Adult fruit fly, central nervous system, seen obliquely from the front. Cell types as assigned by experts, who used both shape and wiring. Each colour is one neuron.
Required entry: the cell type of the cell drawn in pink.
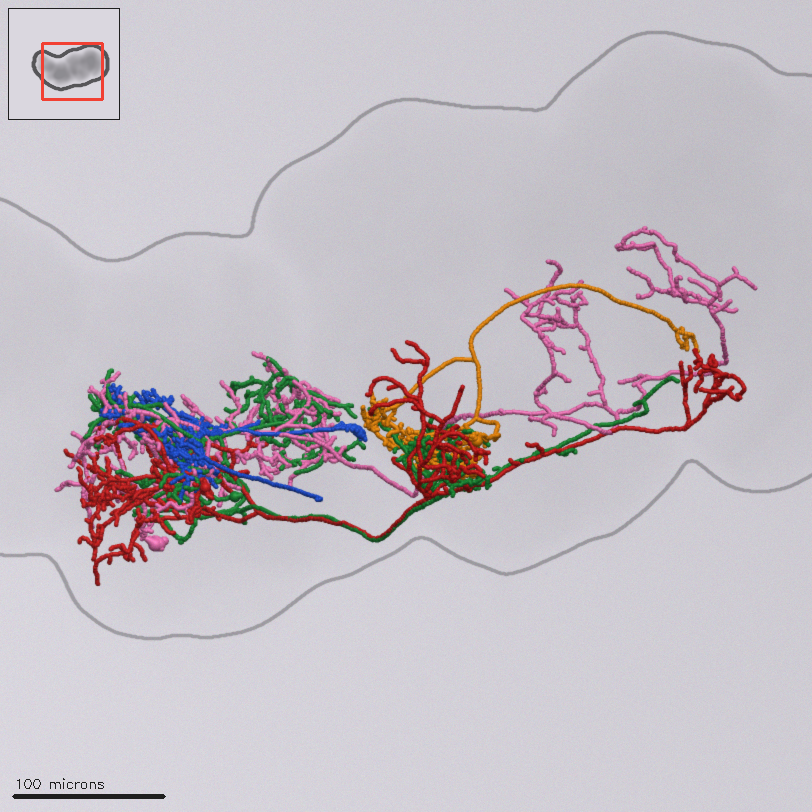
AN27X011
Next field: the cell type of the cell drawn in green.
ANXXX108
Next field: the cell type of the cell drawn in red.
ANXXX109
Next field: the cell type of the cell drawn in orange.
CB1076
